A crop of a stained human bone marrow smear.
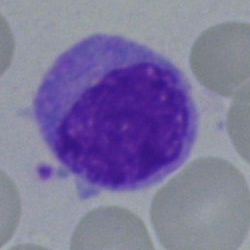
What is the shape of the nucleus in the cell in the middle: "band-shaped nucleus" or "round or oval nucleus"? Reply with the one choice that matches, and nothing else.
Round or oval nucleus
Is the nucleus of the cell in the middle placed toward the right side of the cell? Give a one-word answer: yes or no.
Yes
